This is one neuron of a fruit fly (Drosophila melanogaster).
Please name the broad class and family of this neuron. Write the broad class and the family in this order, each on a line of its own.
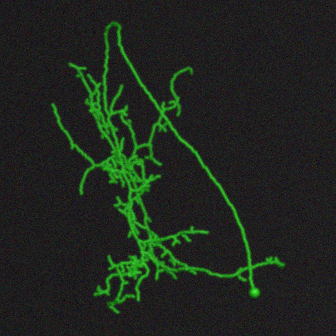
nerve-cord intrinsic neuron
hemilineage 12B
